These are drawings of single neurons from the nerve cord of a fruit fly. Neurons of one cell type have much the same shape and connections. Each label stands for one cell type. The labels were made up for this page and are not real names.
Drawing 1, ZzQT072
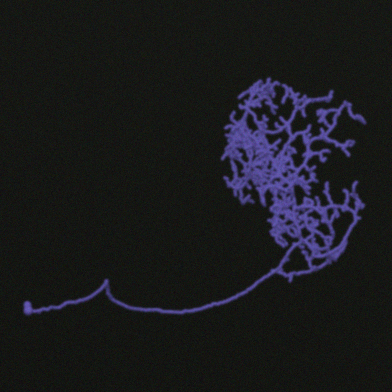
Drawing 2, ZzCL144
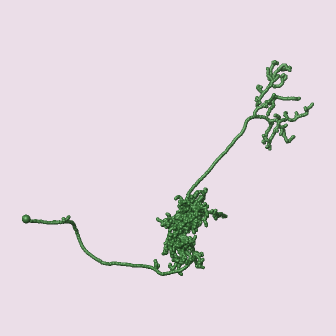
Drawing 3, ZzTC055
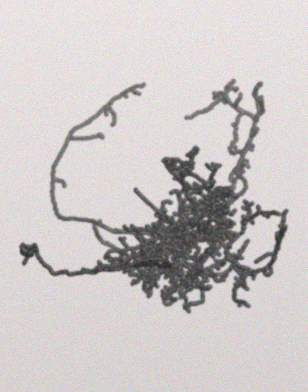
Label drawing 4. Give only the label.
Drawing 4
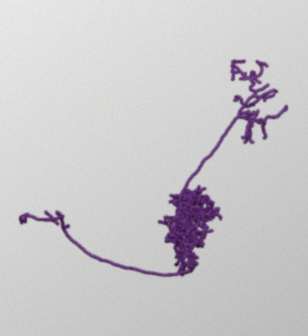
ZzCL144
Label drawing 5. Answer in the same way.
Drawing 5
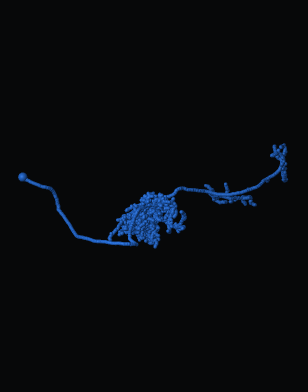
ZzTC055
